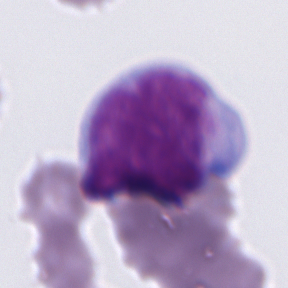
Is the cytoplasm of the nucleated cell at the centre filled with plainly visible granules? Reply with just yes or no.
No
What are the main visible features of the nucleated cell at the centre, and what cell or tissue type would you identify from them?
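Roughly rounded, the cell has a flattened lower edge. The nucleus fills most of the cell; the cytoplasm is a scant pale blue rim, widest on the right side. The cell is a myeloblast.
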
